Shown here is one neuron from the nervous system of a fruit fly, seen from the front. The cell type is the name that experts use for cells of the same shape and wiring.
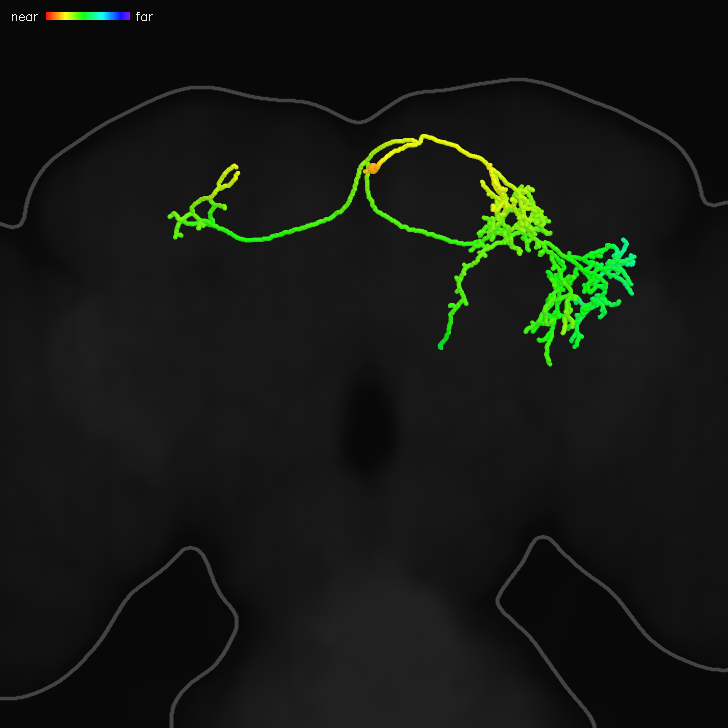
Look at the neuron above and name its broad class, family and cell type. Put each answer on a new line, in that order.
central-brain intrinsic neuron
hemilineage SMPad1
SIP101m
